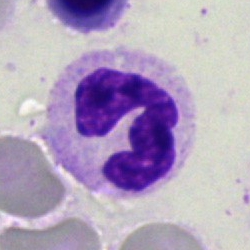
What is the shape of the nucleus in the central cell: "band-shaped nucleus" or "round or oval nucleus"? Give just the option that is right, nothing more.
Band-shaped nucleus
